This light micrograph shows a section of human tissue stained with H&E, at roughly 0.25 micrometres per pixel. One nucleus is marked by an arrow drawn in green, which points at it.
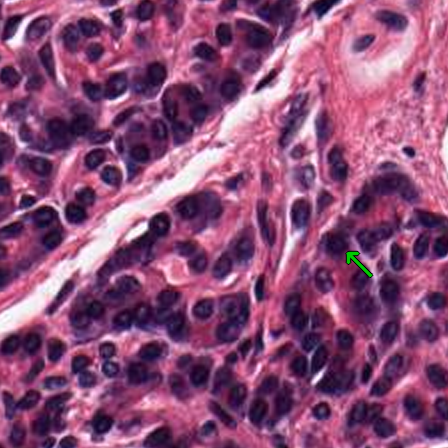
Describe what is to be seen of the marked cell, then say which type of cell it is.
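The nucleus is round to slightly oval and darkly stained, about the same size as the nuclei crowded around it. The nucleus is surrounded by a modest rim of pink-purple cytoplasm whose boundary with neighbouring cells is indistinct. The cell lies within a tightly packed nest of similar cells, with little space between the nuclei. It is a pancreatic acinar cell.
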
